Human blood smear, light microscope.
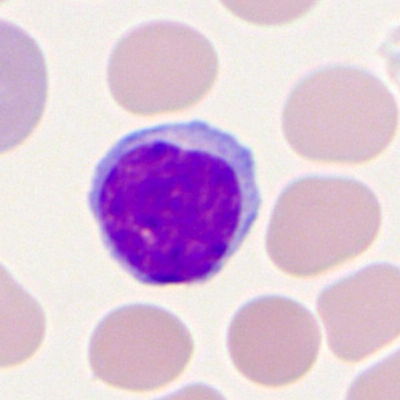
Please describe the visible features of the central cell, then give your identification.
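Starting with the outline, it is roughly round. The chromatin is dark purple and coarsely clumped, and no nucleoli can be seen in the nucleus. Finally, the cytoplasm is pale blue. The cell is a lymphocyte.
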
